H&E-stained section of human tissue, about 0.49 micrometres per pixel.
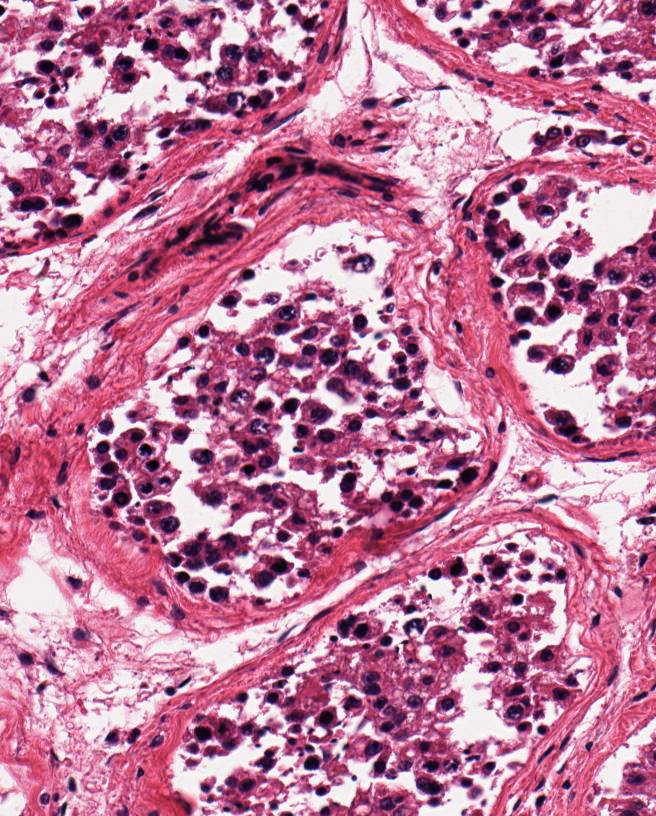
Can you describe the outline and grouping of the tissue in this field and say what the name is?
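You can see several rounded units full of cells, the largest one right in the middle. Inside them the cells have round, darkly stained nuclei and pink cytoplasm, and they sit loosely scattered with white gaps in between. This is testis.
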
